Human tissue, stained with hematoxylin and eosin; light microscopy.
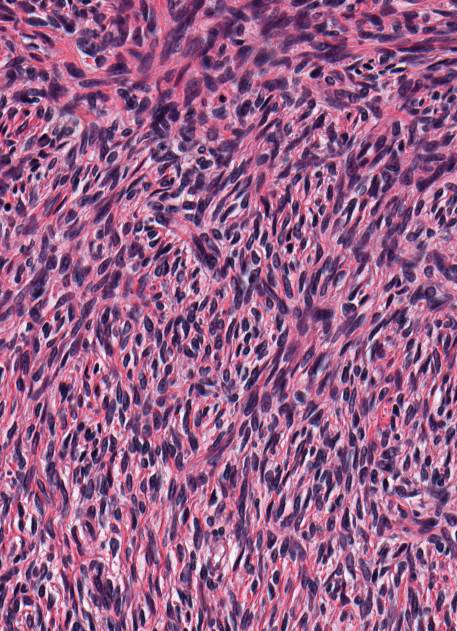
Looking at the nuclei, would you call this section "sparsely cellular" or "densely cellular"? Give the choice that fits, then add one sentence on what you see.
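Densely cellular. The whole field is filled by densely packed spindle cells arranged in intersecting fascicles.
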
